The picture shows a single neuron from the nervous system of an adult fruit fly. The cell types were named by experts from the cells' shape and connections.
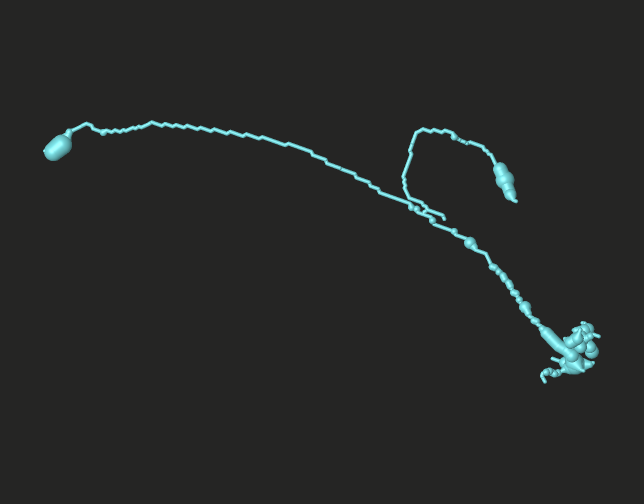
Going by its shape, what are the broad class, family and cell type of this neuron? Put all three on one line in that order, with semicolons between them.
central-brain intrinsic neuron; hemilineage AOTUv3_dorsal; TuBu08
